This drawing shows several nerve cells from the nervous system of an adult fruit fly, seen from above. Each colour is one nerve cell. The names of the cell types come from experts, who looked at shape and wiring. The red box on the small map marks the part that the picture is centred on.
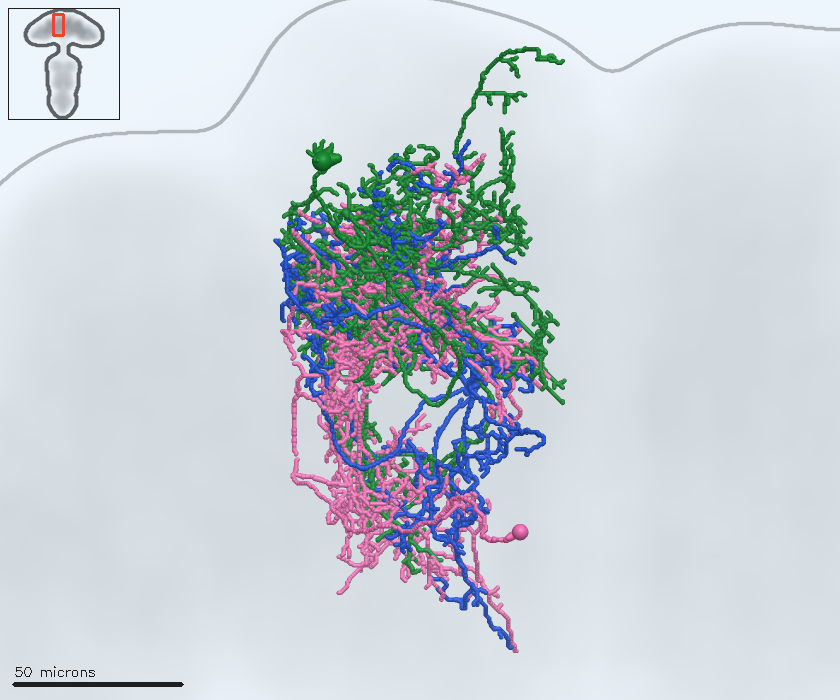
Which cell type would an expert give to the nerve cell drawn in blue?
LAL127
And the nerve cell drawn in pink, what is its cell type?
PPM1205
